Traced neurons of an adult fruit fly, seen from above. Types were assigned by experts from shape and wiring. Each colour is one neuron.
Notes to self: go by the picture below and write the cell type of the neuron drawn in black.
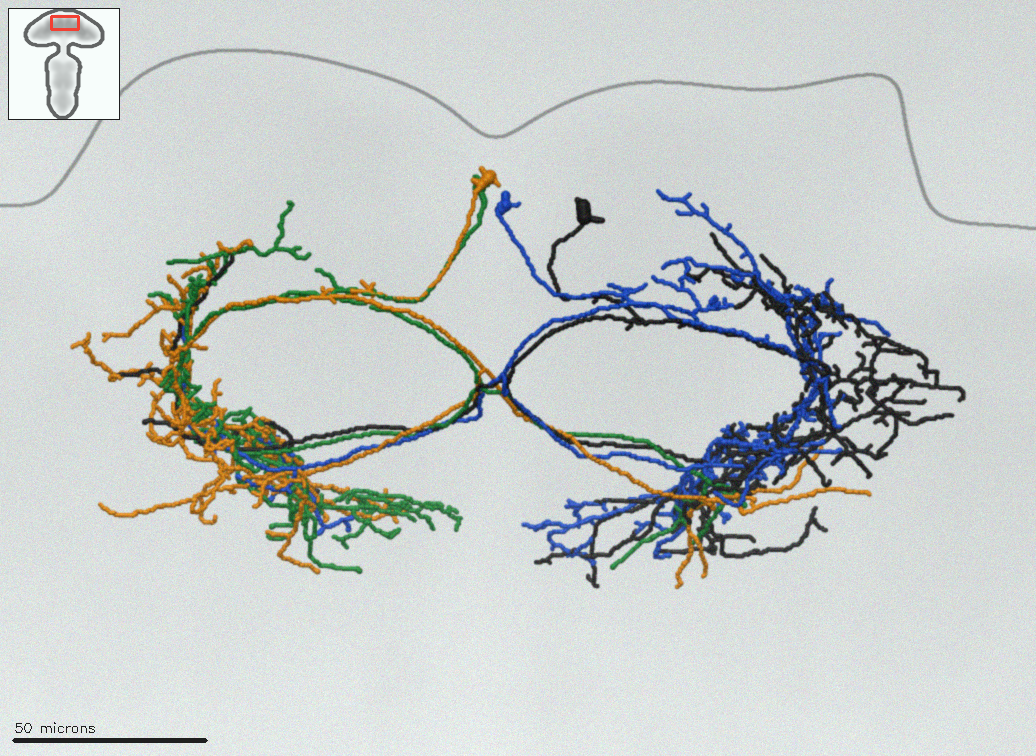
SIP140m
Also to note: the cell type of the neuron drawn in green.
SIP143m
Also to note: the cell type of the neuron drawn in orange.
SIP142m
